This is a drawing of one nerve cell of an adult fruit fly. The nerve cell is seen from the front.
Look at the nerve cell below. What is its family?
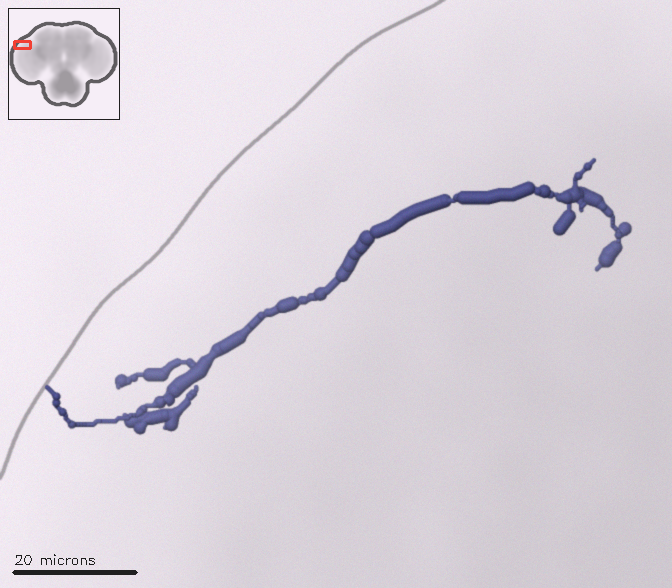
L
